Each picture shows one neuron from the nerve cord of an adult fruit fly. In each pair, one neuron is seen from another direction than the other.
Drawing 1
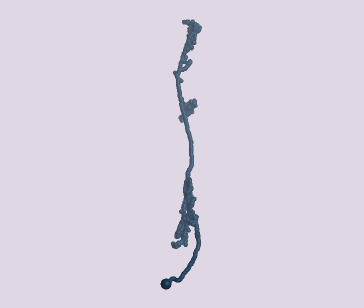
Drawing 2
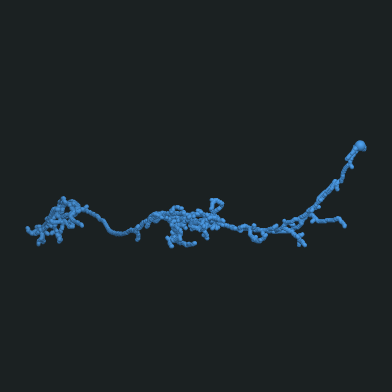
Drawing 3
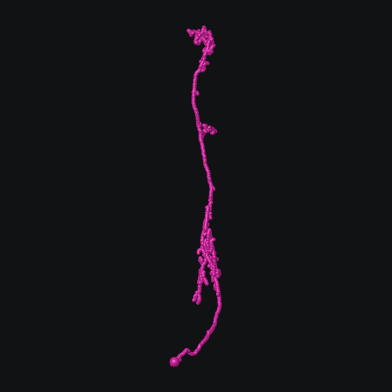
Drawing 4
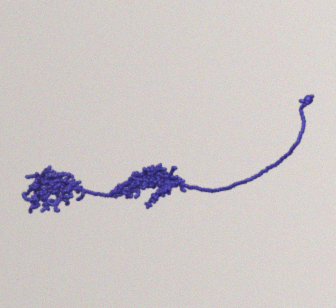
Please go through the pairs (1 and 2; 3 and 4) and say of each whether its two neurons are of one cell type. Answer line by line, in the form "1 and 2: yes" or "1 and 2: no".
1 and 2: no
3 and 4: no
